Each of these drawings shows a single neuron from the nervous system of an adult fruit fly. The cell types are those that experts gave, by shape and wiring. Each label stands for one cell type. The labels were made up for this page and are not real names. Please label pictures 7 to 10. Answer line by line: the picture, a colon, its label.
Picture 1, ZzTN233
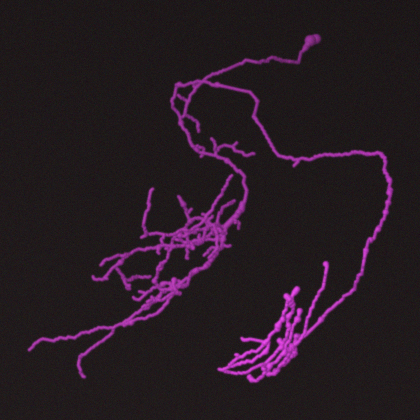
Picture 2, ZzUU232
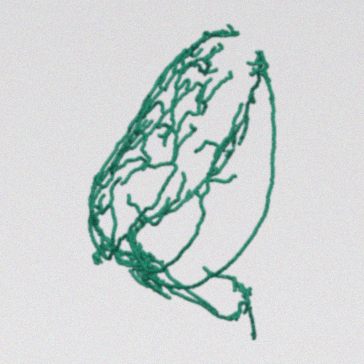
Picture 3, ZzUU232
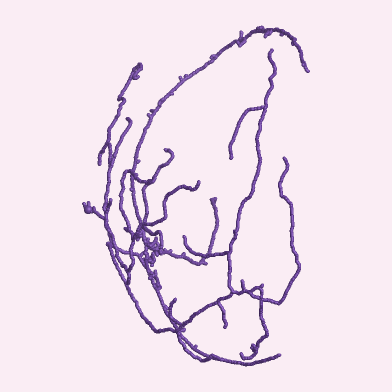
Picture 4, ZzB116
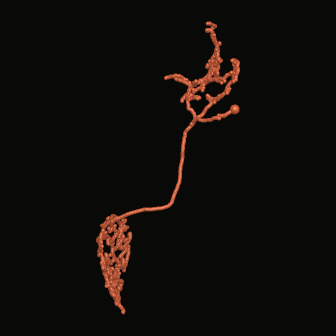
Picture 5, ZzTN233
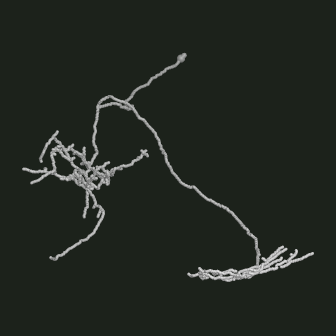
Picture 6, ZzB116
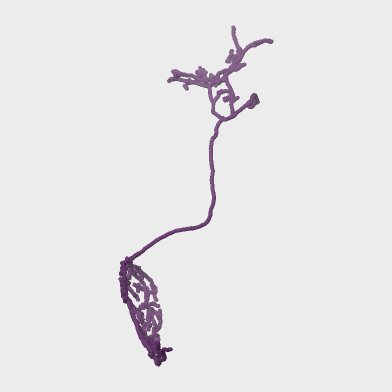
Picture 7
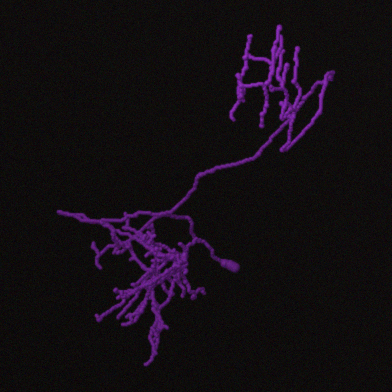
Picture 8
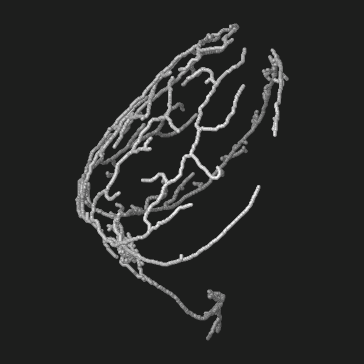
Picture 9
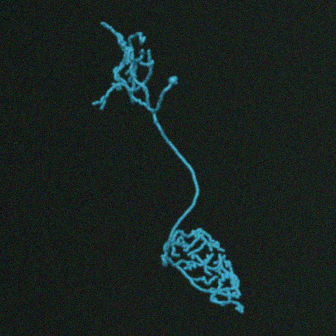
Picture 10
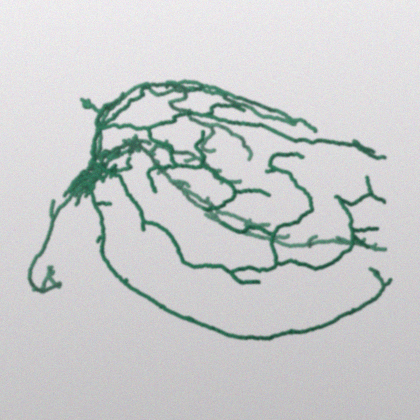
7: ZzTN233
8: ZzUU232
9: ZzB116
10: ZzUU232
